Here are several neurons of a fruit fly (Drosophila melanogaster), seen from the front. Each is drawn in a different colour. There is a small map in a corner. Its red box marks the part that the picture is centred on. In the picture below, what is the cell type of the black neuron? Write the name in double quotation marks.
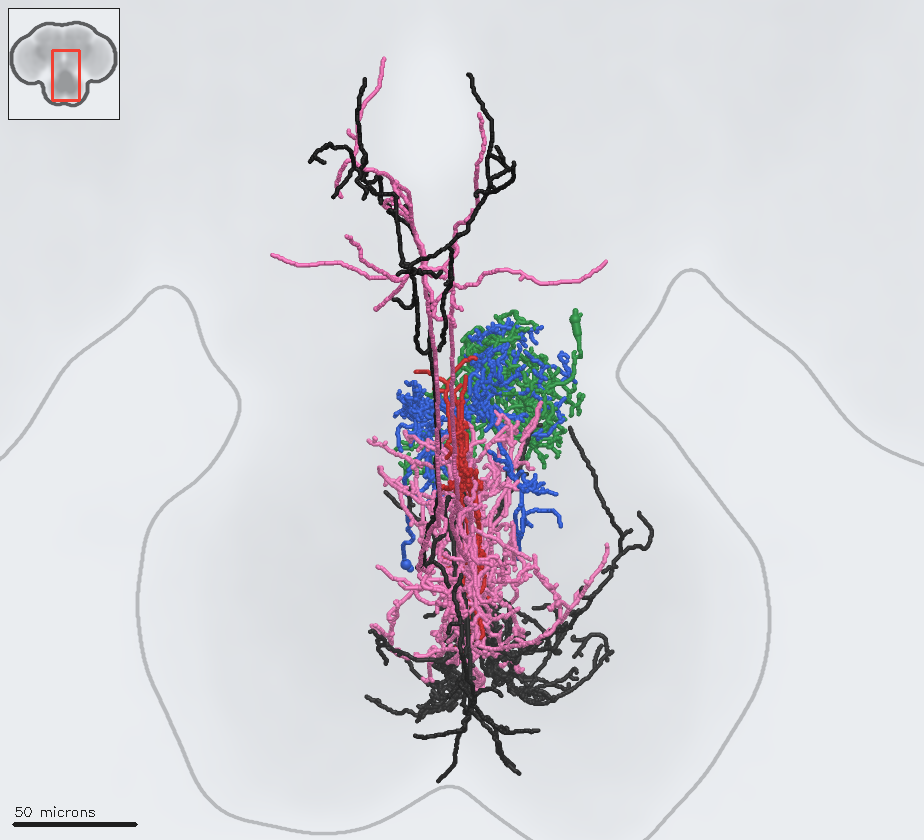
"AN05B098"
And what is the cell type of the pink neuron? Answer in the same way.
"AN00A006"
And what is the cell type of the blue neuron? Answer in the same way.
"INXXX306"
